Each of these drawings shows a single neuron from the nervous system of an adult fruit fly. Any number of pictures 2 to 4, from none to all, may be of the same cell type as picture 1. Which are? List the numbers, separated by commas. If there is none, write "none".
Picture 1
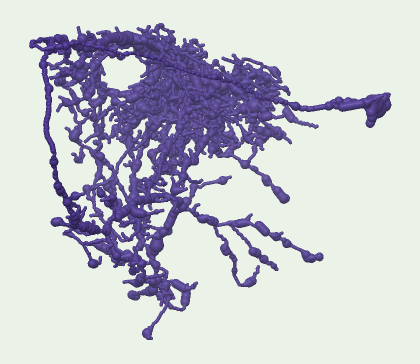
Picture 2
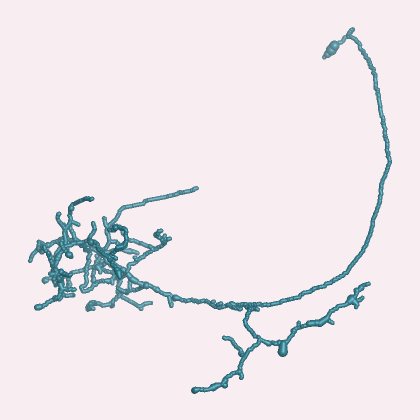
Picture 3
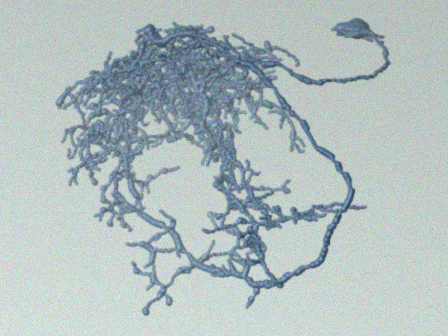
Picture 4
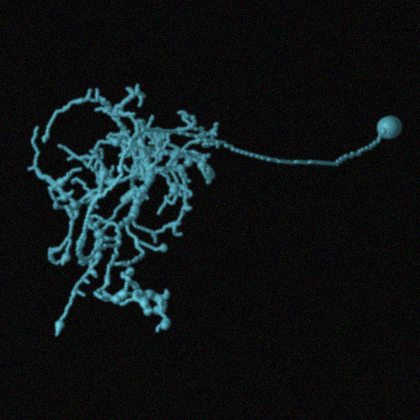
3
